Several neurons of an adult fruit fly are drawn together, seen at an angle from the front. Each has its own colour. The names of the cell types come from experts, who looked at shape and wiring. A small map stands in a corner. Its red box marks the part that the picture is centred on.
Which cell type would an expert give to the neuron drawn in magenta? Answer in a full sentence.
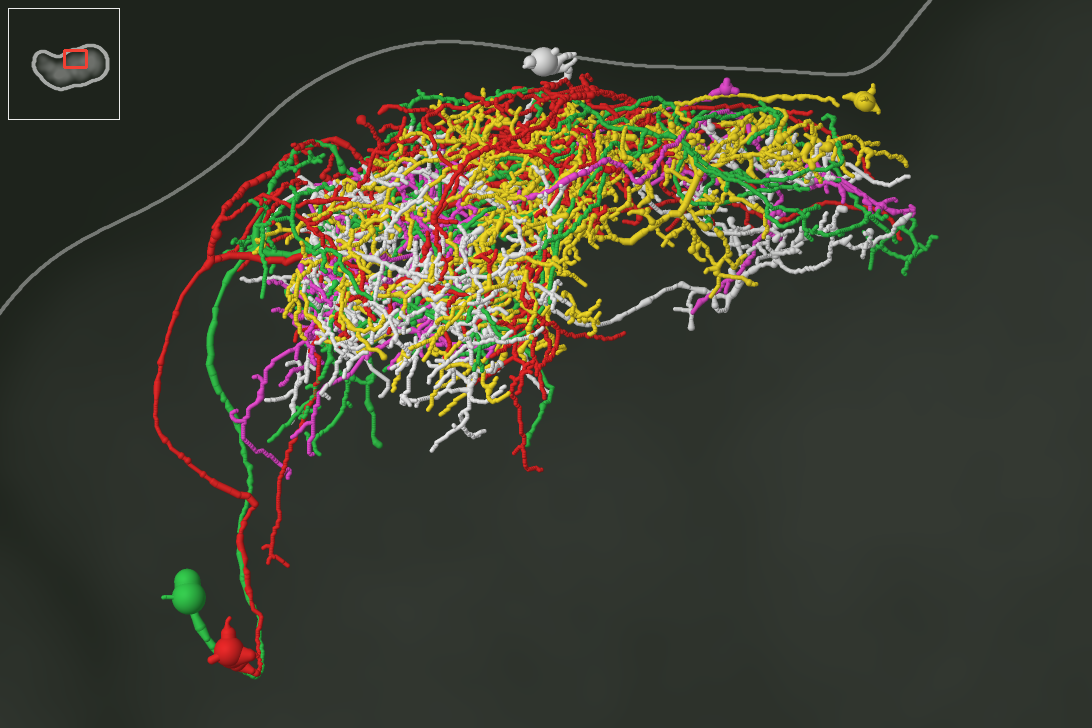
The cell type is SLP429.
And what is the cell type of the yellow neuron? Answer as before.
The cell type is SLP439.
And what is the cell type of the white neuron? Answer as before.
The cell type is SLP411.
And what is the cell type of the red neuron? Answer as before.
The cell type is SLP068.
